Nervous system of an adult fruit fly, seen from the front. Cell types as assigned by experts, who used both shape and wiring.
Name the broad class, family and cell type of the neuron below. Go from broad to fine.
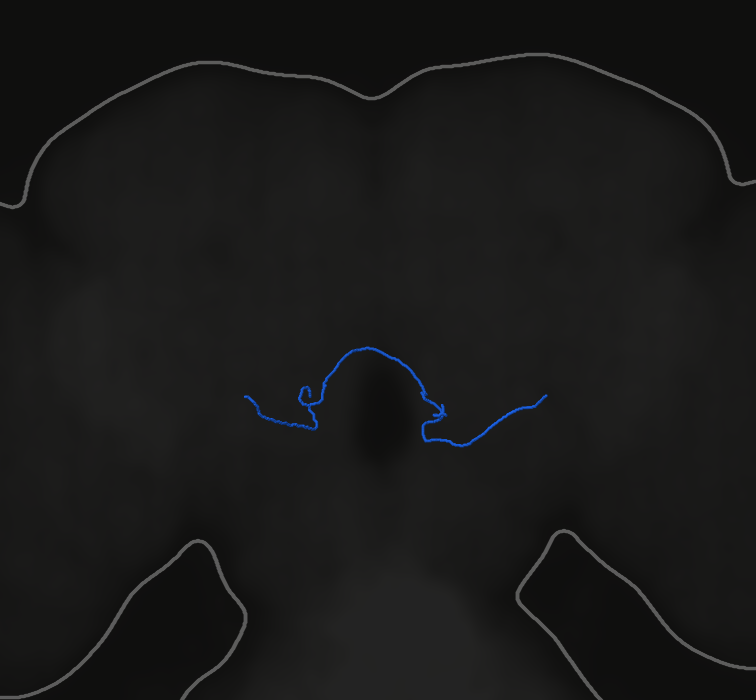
sensory neuron entering the brain; class olfactory; ORN_VM6m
